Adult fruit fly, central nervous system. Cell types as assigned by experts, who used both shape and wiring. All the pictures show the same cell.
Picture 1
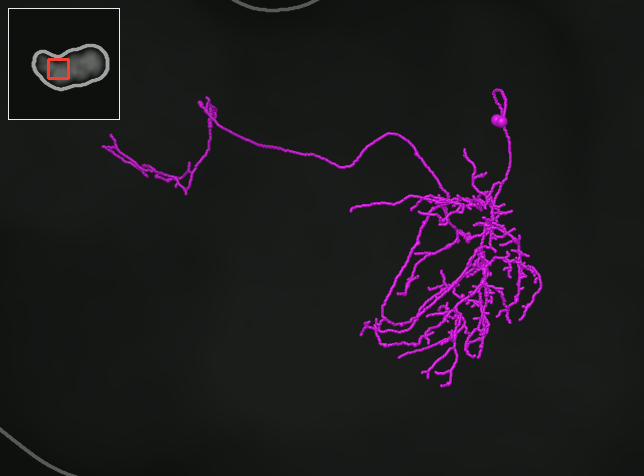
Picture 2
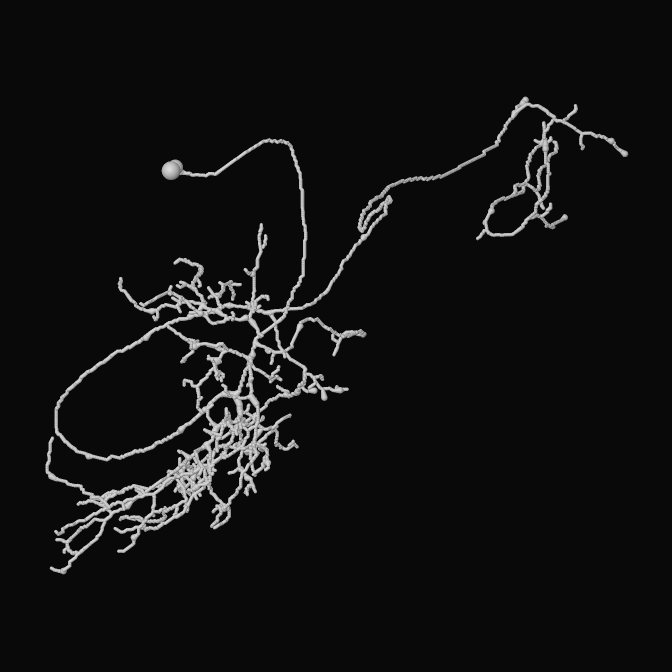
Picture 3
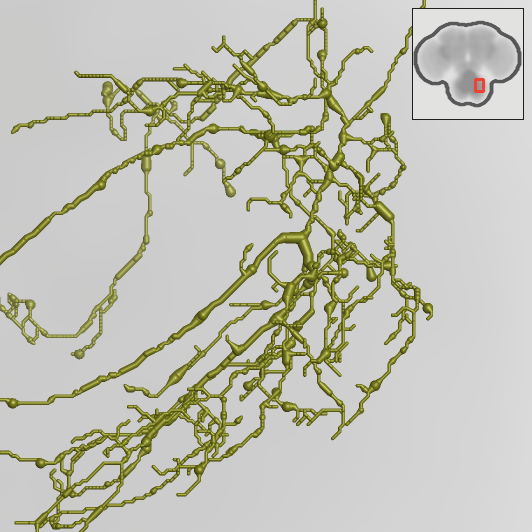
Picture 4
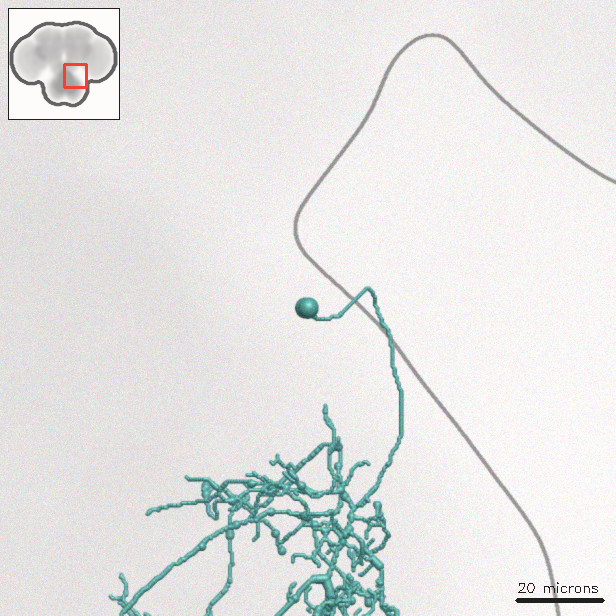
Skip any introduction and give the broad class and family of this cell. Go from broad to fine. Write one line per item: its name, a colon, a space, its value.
broad class: nerve-cord intrinsic neuron
family: hemilineage 17A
